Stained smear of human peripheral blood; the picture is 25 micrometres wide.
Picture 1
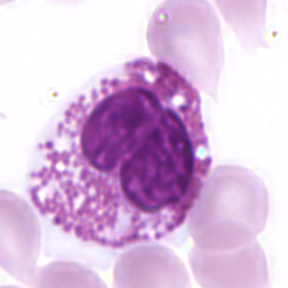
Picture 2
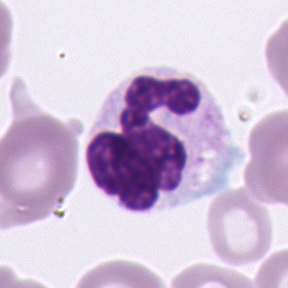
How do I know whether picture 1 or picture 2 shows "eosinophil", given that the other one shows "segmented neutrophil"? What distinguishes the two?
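Picture 1 is the eosinophil and picture 2 the segmented neutrophil. Point one, granules: coarse round granules fill the cytoplasm in picture 1, with pale, nearly colourless cytoplasm between them, whereas the cytoplasm in picture 2 holds only fine, faint granules.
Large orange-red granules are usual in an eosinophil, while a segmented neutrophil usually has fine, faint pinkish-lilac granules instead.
Point two, nucleus: the nucleus in picture 1 has two lobes, and no nucleoli are visible in it.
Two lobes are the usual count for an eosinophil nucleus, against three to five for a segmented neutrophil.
Point three, chromatin: it is dark purple in both cells, dense in picture 1 and coarsely clumped in picture 2.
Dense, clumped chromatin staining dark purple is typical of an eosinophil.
Point four, outline: both cells are roughly round, and the one in picture 2 has a smooth edge.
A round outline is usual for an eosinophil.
Point five, the rest of the cytoplasm in picture 2: it is pale lilac-pink, forms a wider rim on the right side of the cell than on the left, and has a few small clear spots in its lower right part.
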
